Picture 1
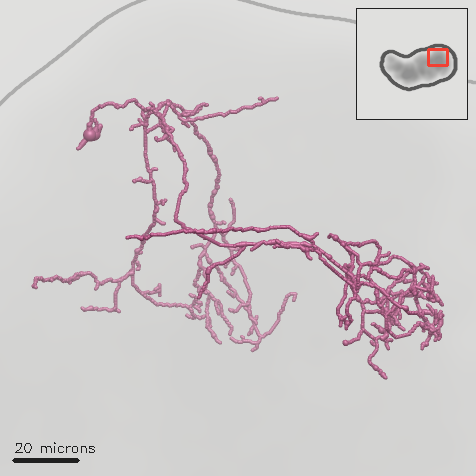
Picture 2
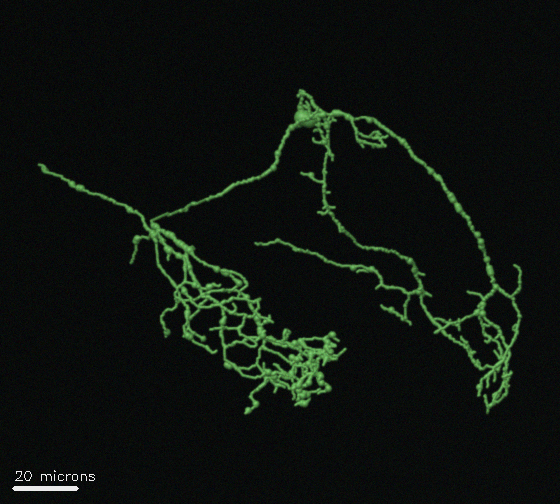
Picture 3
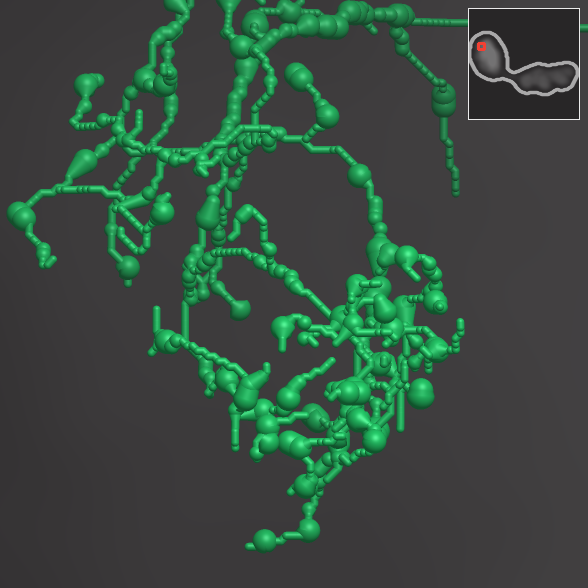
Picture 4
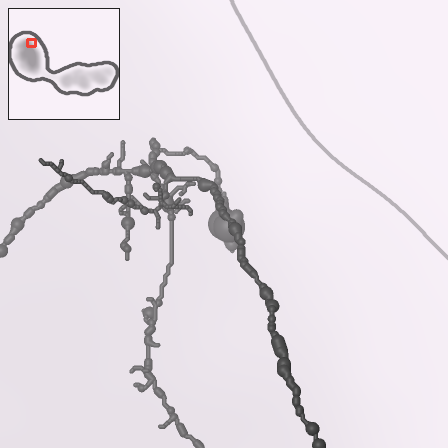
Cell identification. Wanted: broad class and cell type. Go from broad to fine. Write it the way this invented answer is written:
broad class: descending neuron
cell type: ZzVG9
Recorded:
broad class: central-brain intrinsic neuron
cell type: AOTU047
